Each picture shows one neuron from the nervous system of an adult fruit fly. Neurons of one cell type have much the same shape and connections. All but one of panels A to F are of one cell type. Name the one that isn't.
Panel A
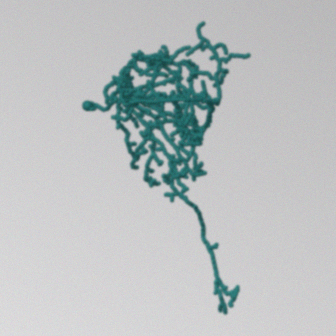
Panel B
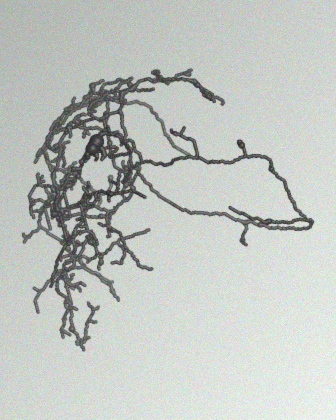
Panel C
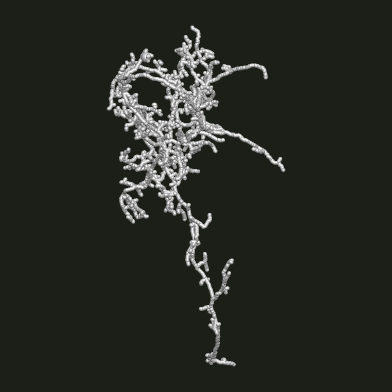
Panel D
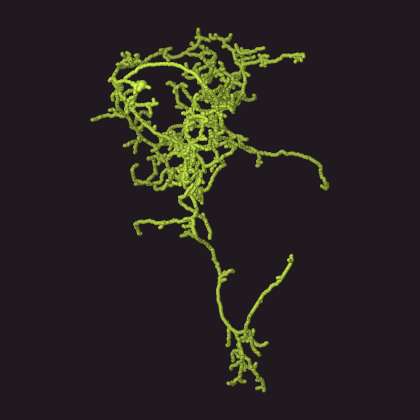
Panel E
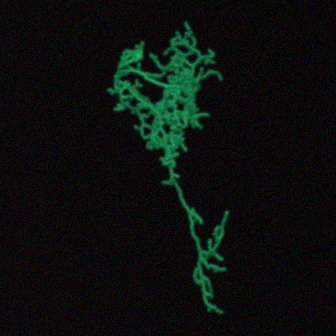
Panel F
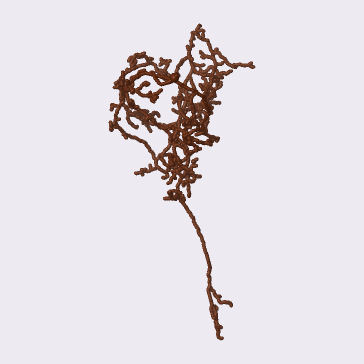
B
